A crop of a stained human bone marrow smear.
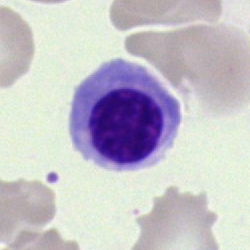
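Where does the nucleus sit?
Off-centre, toward the bottom, so the widest band of cytoplasm lies above it.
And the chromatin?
Dense, dark purple, coarsely clumped.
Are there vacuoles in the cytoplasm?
None at all.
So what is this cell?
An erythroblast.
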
